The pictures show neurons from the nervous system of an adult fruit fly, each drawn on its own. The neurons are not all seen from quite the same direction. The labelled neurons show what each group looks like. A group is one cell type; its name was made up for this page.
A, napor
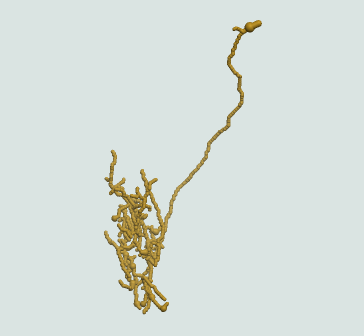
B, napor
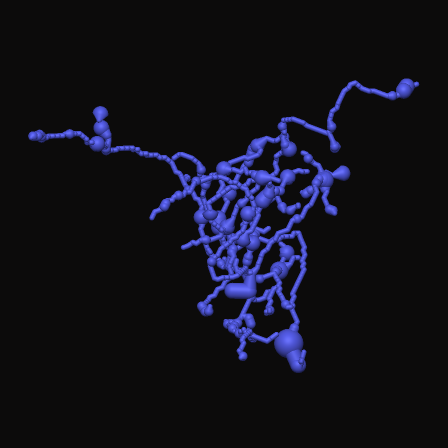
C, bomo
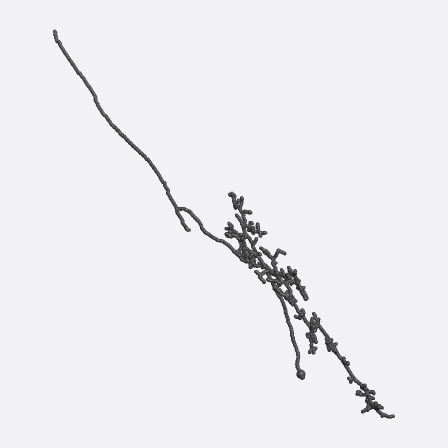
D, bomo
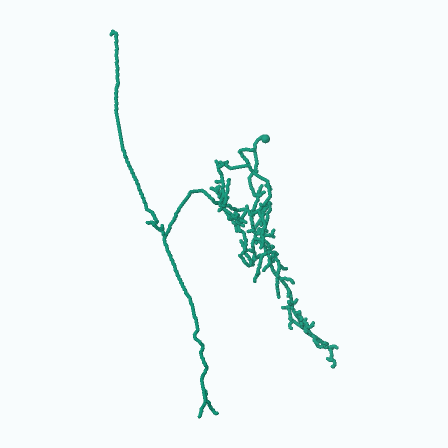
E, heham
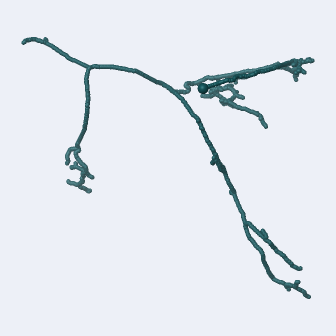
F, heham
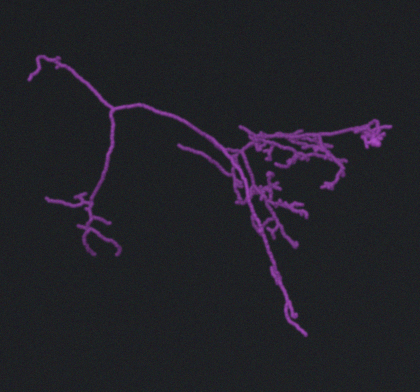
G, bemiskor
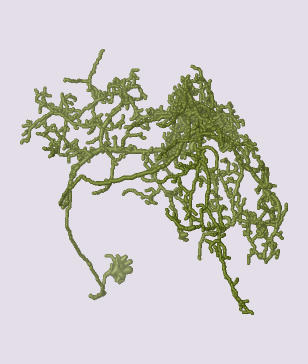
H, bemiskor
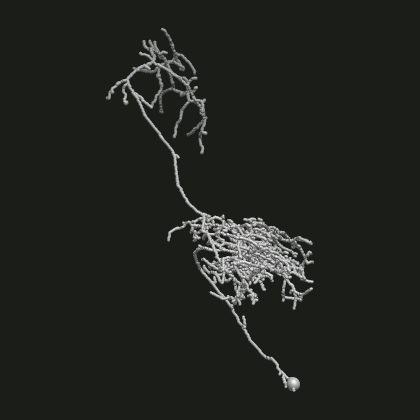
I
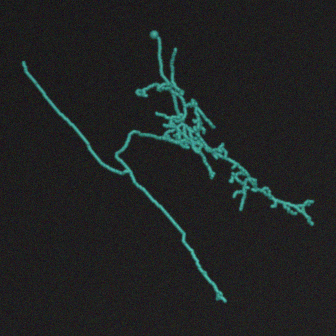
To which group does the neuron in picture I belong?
bomo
